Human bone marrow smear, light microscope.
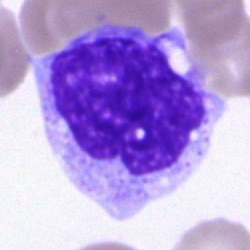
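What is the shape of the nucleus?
Irregular and folded, with a cleft in its lower part, over which lies a small clear round spot.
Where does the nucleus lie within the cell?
Toward the top, with most of the cytoplasm below it.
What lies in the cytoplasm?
Fine lilac granules, scattered throughout.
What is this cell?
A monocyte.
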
